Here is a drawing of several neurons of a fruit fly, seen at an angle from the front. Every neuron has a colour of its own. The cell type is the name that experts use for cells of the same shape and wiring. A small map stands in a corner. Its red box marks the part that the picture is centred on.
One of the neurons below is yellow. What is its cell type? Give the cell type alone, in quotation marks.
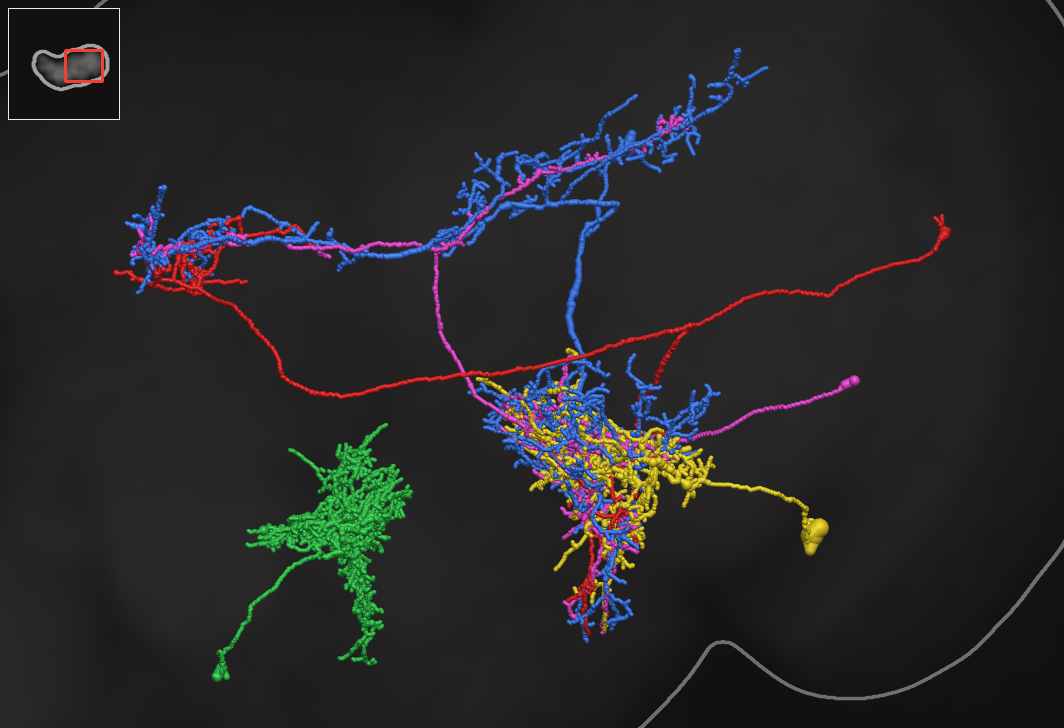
"SAD036"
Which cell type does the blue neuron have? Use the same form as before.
"VES063"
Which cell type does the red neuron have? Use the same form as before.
"SAD012"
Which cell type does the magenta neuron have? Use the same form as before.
"VES031"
